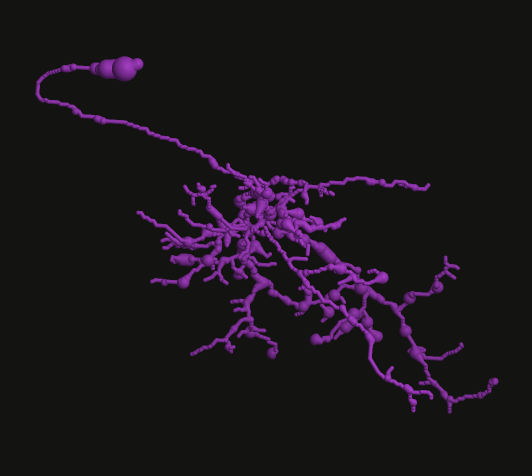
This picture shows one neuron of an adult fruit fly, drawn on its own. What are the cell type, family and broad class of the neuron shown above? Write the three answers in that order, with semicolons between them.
CB1160; hemilineage LHd2; central-brain intrinsic neuron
